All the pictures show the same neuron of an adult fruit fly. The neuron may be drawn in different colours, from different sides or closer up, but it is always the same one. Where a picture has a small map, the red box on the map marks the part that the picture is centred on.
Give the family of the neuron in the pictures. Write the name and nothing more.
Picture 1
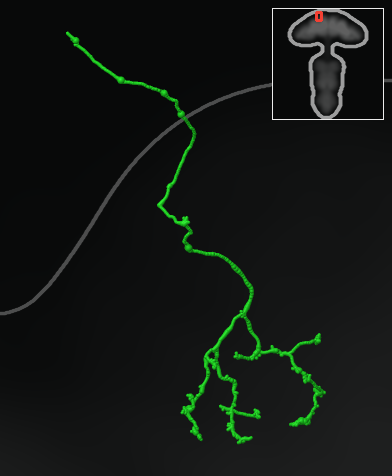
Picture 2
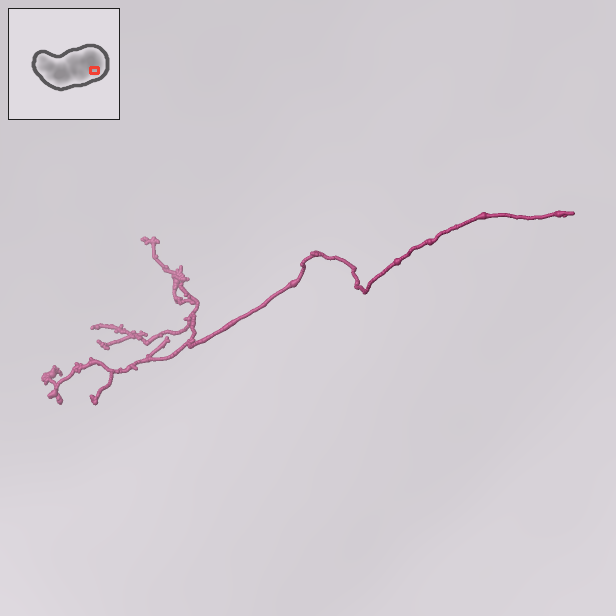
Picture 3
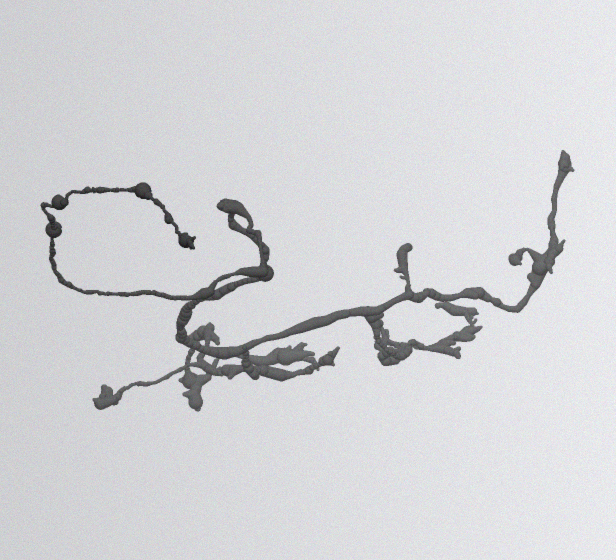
class olfactory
